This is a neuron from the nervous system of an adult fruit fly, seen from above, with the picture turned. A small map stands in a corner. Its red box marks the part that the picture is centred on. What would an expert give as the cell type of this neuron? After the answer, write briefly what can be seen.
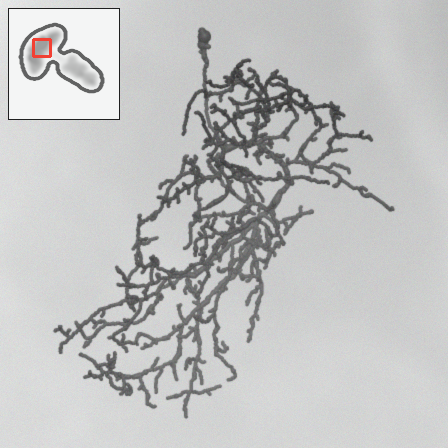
Its cell type is GNG041. Its broad class is central-brain intrinsic neuron. It is in the brain and does not reach the nerve cord. The cell body can be seen at the top of the picture.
